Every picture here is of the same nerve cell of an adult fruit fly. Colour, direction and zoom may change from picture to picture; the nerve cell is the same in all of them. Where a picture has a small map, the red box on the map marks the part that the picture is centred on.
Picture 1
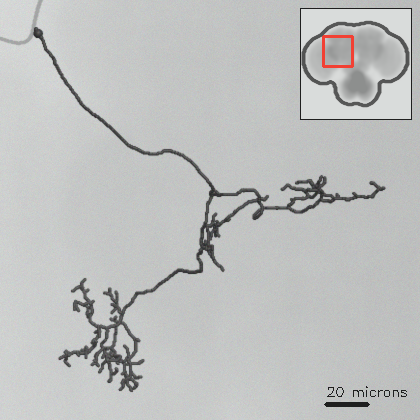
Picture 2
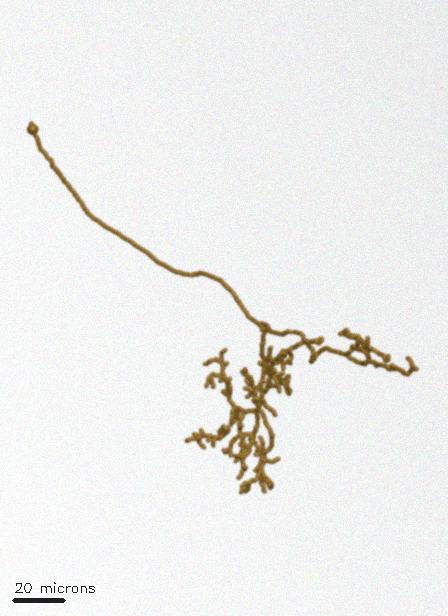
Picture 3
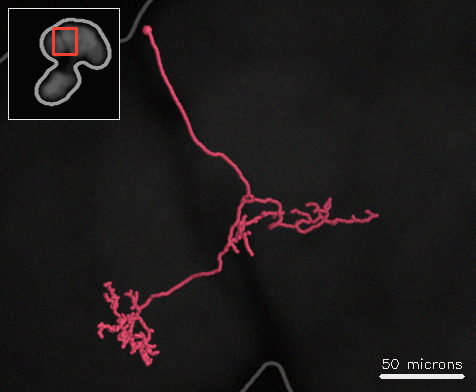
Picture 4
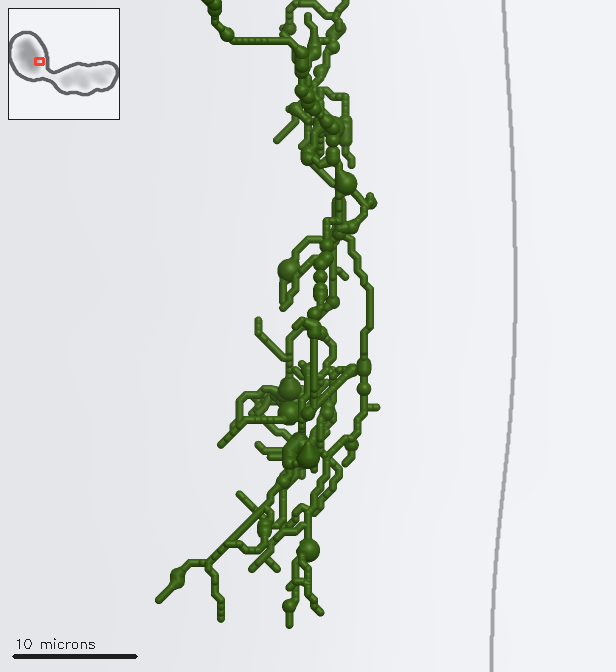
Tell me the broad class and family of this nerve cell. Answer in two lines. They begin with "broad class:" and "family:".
broad class: visual projection neuron
family: LPC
